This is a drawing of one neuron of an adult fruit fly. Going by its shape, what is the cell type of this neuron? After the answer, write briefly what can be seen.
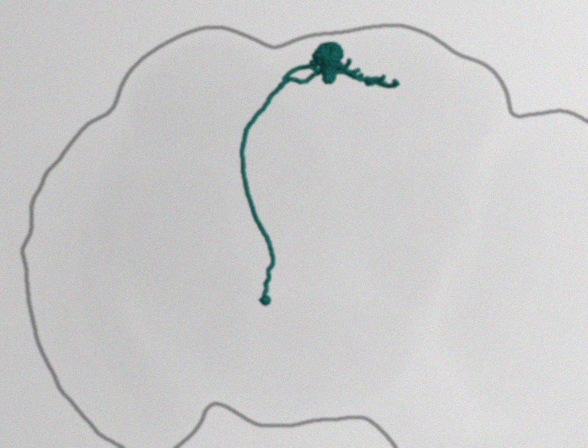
It is of cell type MBON14. Its broad class is central-brain intrinsic neuron. As drawn here it is taller than it is wide.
